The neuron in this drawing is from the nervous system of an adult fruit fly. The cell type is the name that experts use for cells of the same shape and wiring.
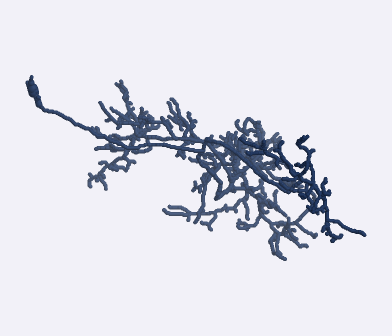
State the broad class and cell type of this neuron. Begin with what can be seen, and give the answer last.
Dozens of branch ends can be seen. In this view it is wider than it is tall. It is a central-brain intrinsic neuron. Its cell type is CB0751.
